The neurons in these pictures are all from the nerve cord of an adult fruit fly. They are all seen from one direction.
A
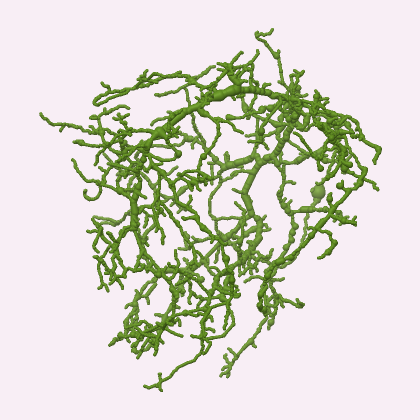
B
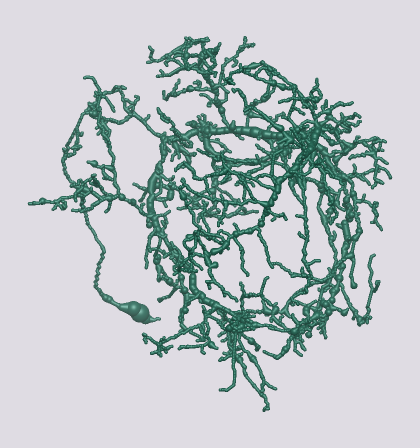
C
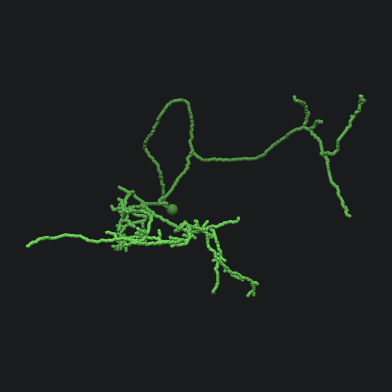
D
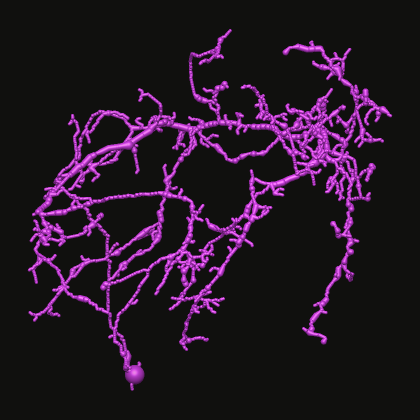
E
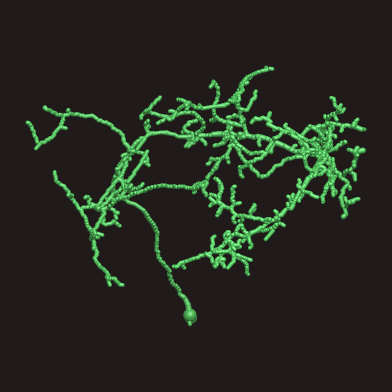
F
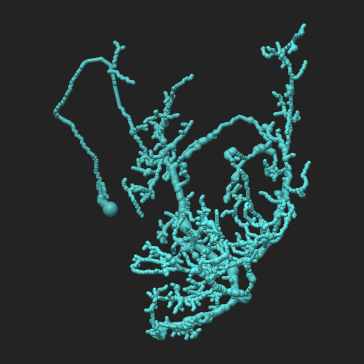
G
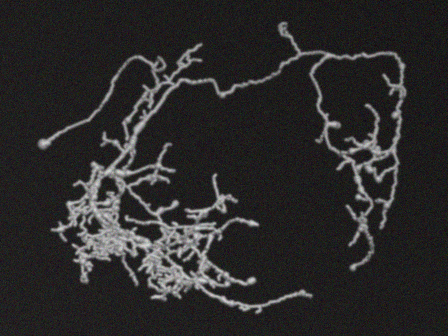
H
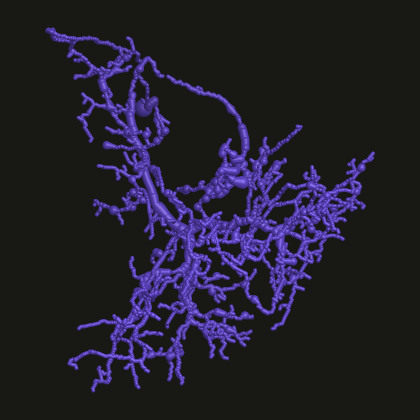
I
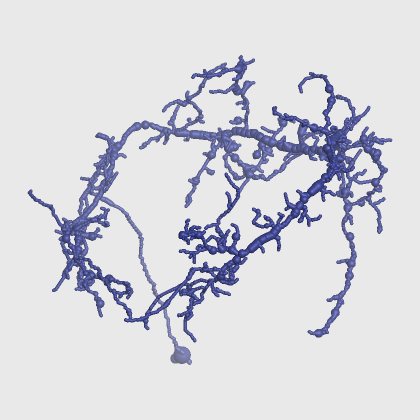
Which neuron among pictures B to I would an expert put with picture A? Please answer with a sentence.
Picture B shows a neuron of the same cell type.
